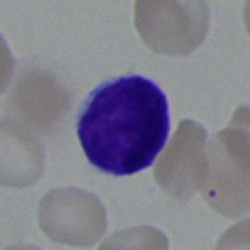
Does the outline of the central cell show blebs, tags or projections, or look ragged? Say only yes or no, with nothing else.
No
